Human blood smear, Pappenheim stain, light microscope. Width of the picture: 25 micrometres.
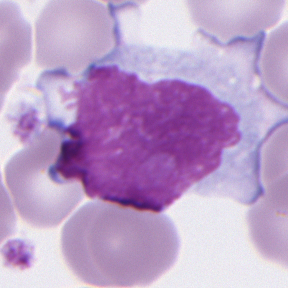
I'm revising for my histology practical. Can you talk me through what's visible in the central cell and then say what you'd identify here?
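The nucleus has an irregular, lumpy outline with small notches along its edge and lies toward the lower left of the cell. Most of the cytoplasm is to its upper right, abundant and pale grey-blue. The chromatin is finely textured and fairly evenly spread, with no coarse dark clumps. This is a monocyte.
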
